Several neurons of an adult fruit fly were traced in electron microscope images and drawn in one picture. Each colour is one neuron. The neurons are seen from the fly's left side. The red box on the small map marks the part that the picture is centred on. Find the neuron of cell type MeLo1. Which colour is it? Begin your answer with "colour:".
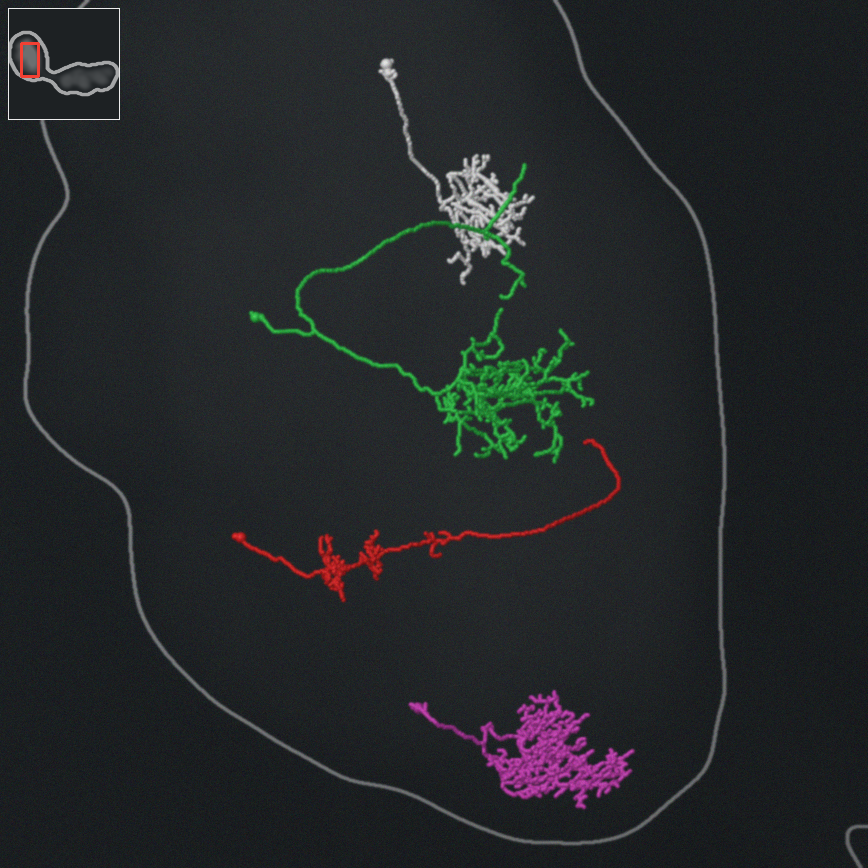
colour: green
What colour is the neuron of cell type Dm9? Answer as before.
colour: white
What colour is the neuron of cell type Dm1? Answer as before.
colour: magenta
